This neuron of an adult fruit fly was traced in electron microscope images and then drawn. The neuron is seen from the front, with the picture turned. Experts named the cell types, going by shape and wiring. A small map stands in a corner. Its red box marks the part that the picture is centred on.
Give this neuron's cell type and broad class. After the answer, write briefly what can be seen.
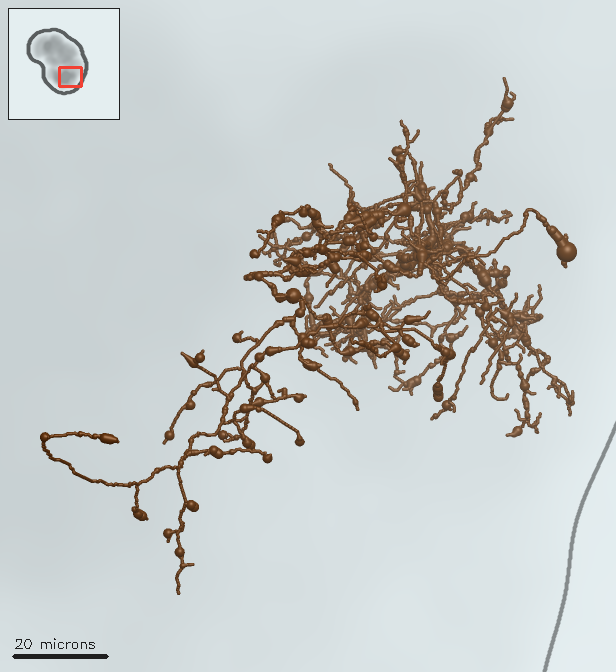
The cell type is INXXX269. This is a nerve-cord intrinsic neuron. The cell body can be seen on the right of the picture. From left to right in the picture it spans about 120 microns.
